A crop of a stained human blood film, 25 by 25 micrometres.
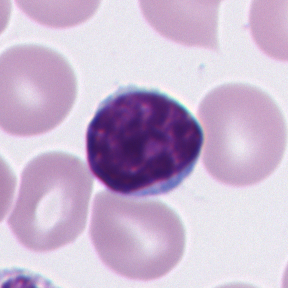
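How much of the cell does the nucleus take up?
Nearly the whole cell; it is a single rounded mass without lobes, about 10 by 8 micrometres.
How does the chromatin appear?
Dark purple and coarsely clumped.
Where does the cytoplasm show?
It is scant, showing mainly as a thin crescent along the lower edge of the cell.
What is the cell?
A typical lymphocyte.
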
